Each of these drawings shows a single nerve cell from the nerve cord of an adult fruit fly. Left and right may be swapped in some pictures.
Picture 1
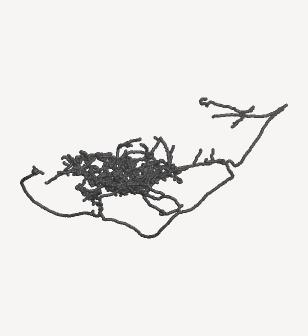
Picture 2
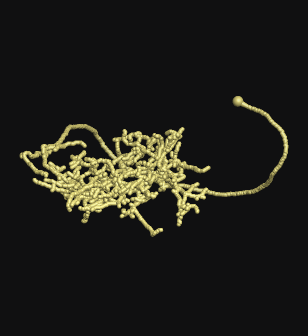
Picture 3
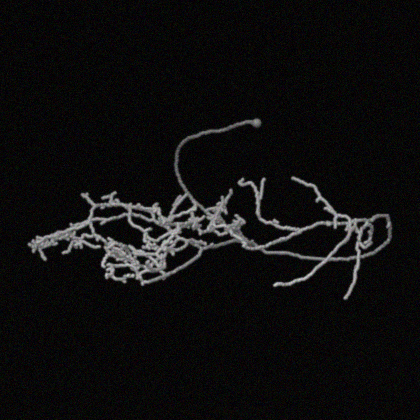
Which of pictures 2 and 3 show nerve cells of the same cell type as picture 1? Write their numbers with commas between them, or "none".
2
